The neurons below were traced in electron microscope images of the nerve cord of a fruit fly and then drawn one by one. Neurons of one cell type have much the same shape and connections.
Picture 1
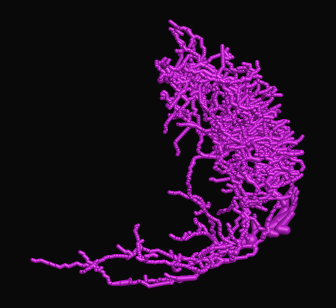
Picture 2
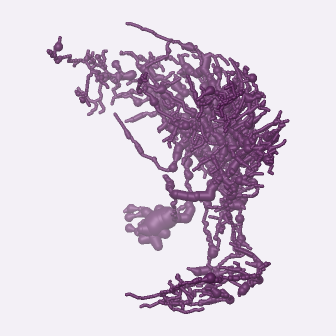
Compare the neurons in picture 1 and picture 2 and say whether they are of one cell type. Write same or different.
same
